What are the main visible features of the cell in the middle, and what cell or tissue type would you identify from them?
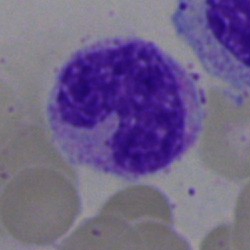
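A notch is cut into the lower left side of the nucleus, which fills most of the cell. The cytoplasm is pale lilac-grey and holds fine pinkish-purple granules. The cell is a band neutrophil.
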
